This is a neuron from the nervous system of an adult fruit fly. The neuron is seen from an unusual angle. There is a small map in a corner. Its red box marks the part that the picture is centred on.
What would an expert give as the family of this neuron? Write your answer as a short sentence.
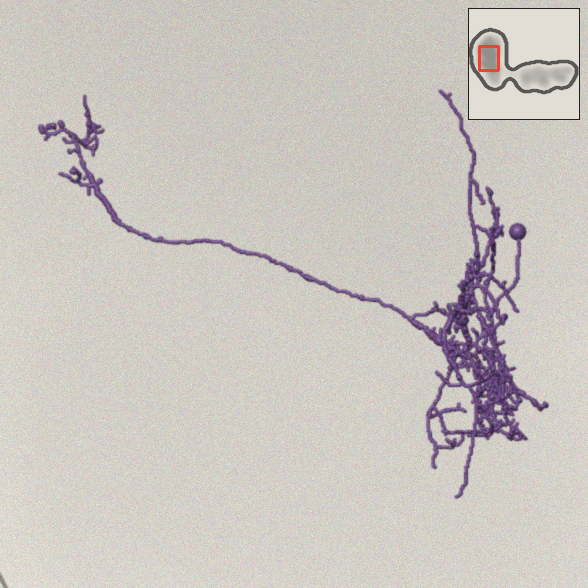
The family is hemilineage DL1_ventral.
